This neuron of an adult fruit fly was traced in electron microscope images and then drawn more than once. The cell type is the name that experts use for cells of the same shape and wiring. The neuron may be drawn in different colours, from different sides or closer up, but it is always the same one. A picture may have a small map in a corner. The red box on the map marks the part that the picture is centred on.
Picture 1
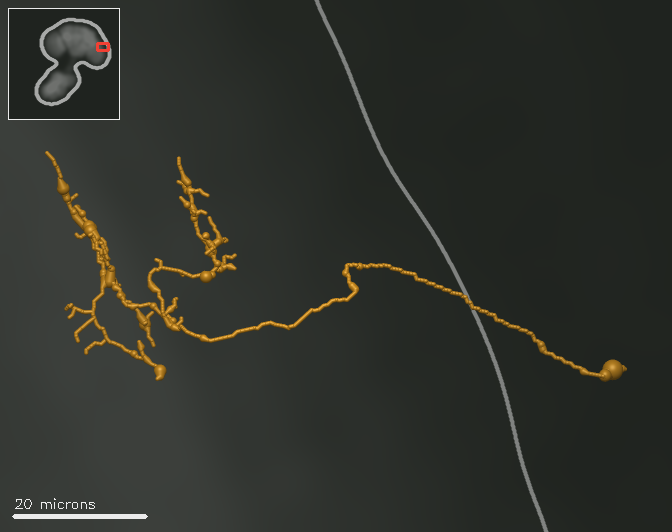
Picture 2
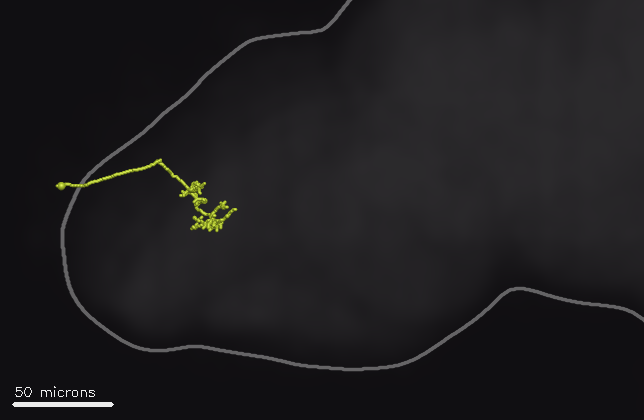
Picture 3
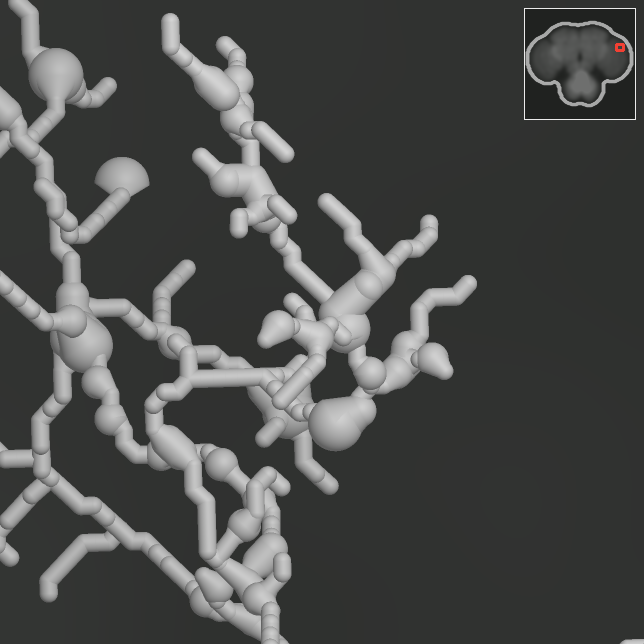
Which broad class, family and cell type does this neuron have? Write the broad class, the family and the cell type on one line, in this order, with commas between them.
optic-lobe intrinsic neuron, Mi, Mi17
